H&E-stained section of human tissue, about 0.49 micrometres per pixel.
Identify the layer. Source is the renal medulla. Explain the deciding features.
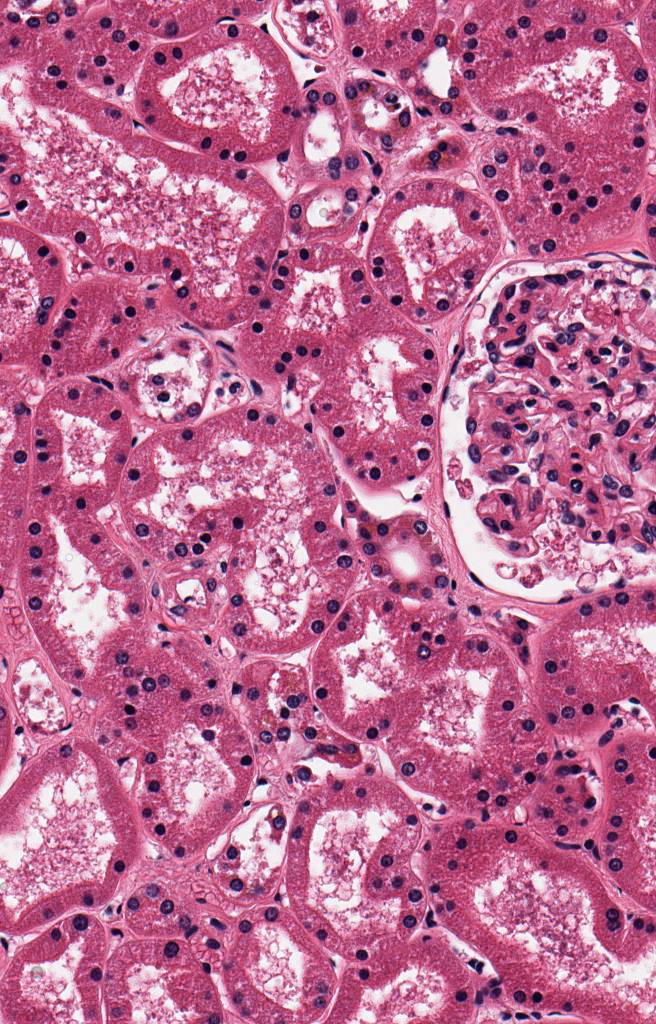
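The tissue here is renal cortex. At the middle of the right edge lies a glomerulus, ringed by clear Bowman's space inside a thin capsule.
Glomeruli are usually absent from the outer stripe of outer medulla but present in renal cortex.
Closely set, cross-cut tubules fill the field, most lined by single cuboidal cells with deeply eosinophilic, finely granular cytoplasm.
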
